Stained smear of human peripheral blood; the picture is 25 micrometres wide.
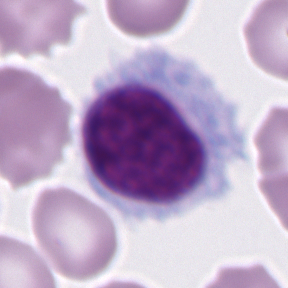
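Hairy cell, the nucleated cell at the centre of the blood smear, about 15 micrometres across. Its nucleus, I notice, lies toward the lower left: oval, smooth in outline with no indentation, about 11 by 9 micrometres, and taking up about 50% of the cell's area. The chromatin looks dark purple, mottled with small paler patches. Around it the cytoplasm is pale blue-grey, forming its widest band on the upper right side of the nucleus.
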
